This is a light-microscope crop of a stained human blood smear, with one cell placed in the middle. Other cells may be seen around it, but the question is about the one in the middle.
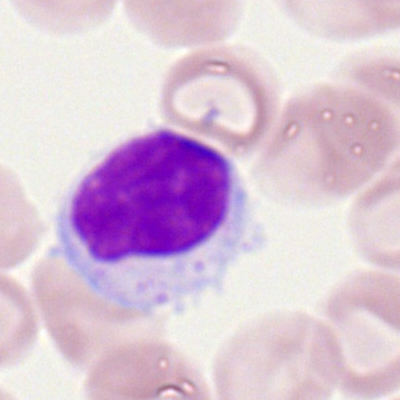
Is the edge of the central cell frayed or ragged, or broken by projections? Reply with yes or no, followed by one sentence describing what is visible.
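Yes. The cell outline is slightly ragged, with small bumps along its right and lower edges.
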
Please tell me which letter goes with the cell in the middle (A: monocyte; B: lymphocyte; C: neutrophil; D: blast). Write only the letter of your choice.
B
